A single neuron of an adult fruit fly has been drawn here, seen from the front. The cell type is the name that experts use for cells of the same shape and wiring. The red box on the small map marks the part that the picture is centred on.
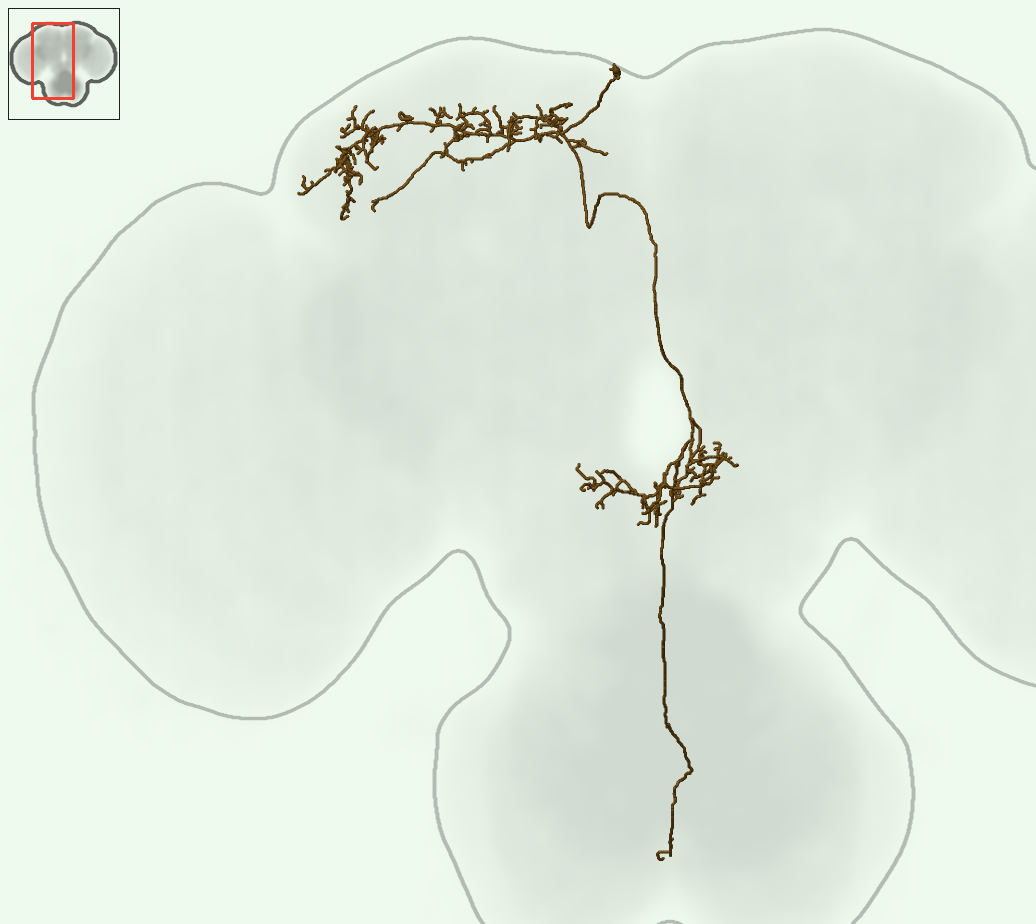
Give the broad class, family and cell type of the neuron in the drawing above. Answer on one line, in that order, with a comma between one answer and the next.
central-brain intrinsic neuron, hemilineage SMPpm1, SLP406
